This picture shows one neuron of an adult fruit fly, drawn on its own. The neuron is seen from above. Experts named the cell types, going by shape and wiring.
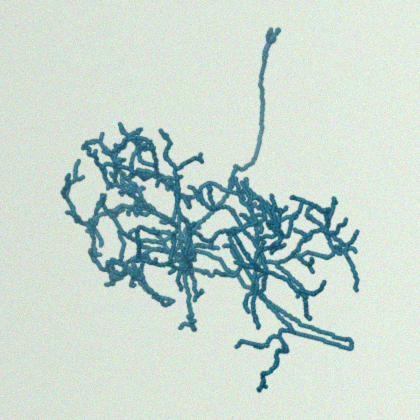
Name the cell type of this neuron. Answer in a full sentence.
The cell type is CB1655.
